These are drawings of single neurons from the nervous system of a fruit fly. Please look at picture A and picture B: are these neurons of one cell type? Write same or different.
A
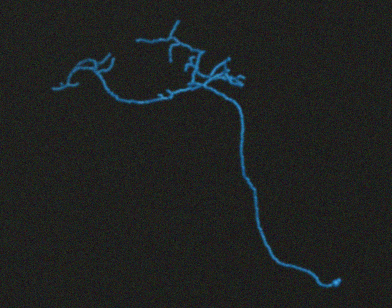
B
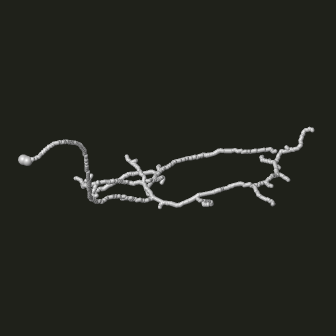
same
